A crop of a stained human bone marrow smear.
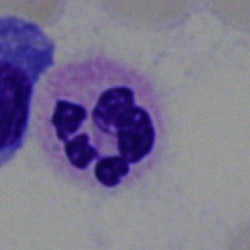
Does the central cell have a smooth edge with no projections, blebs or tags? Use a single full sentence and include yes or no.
Yes, the edge of the cell is even, with no ragged parts or projections.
